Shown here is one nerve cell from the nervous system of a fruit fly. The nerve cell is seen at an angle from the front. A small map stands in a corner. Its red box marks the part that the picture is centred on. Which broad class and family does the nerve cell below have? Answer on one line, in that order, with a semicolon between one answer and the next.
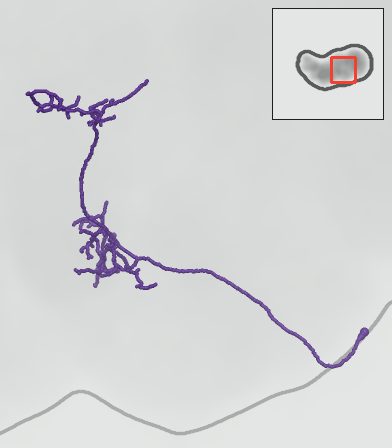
central-brain intrinsic neuron; hemilineage MX7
